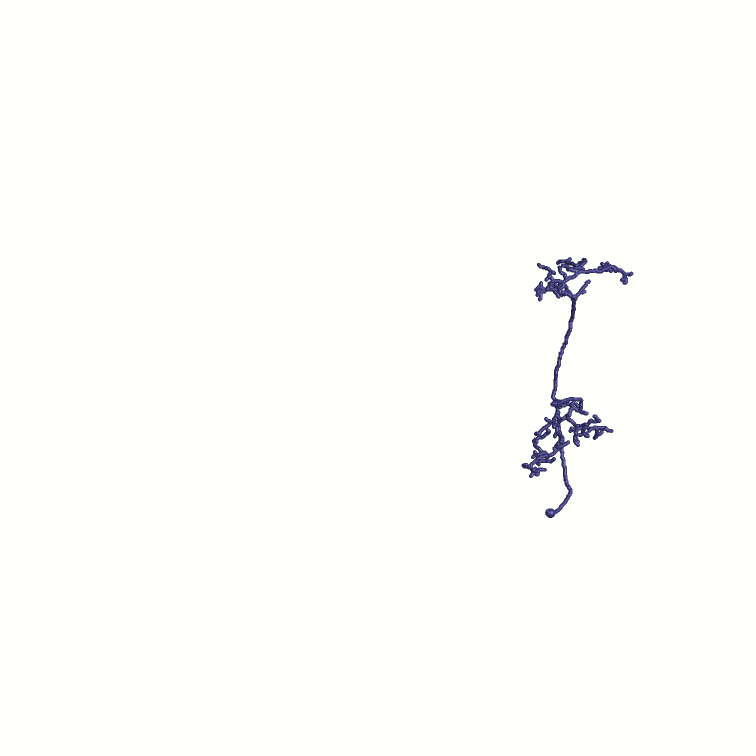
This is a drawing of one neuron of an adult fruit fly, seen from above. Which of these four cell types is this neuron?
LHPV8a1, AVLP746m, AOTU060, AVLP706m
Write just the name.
AOTU060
